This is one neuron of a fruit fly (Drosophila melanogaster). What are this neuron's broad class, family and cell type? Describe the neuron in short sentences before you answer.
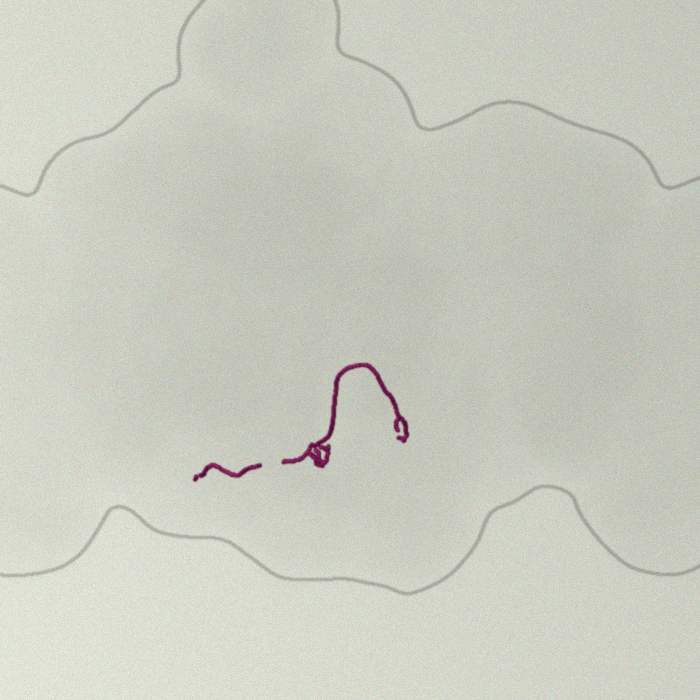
The drawing shows no cell body. As drawn here it is wider than it is tall. It is a sensory neuron entering the brain. The name of its family is class olfactory. The cell type is ORN_VM2.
